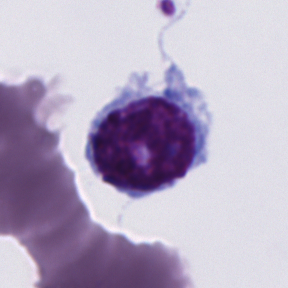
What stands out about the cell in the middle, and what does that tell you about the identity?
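Pale blue cytoplasm forms a rim that is widest above the nucleus. The cell's edge is ragged, with fine hair-like wisps of cytoplasm. A thin thread runs upward from the cell to a small dark dot. Name: hairy cell.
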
